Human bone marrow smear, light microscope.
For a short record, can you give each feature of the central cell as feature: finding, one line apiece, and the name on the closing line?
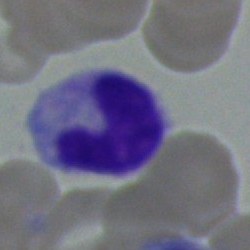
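Outline: roughly round, smooth edge
Nucleus: indented, curving into a horseshoe shape
Notch: opens toward the left side of the cell
Cytoplasm: pale bluish-lilac
Identity: band neutrophil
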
